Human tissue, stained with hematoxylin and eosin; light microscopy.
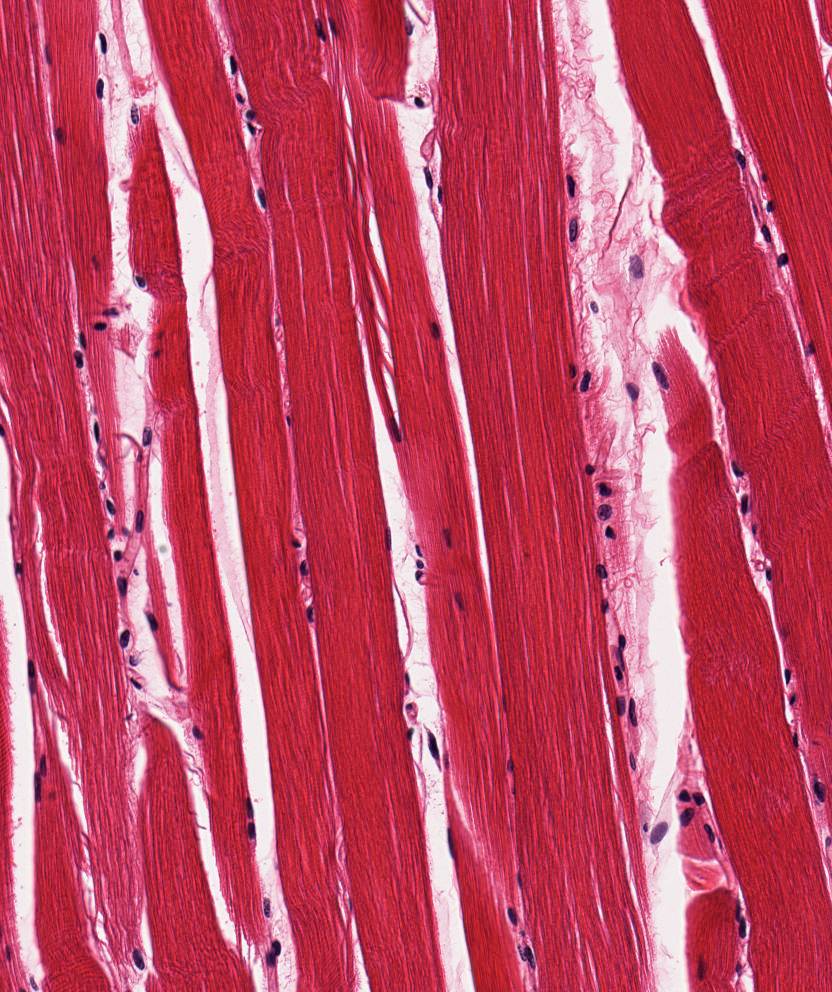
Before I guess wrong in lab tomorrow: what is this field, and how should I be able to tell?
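Skeletal muscle is the answer for this field. The telling point is that the dark, elongated nuclei sit at the edges of the fibres rather than in their centres.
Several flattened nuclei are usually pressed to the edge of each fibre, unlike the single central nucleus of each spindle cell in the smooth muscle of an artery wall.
The fibres are long, parallel and unbranched, running roughly from top to bottom, and their cytoplasm stains deep red with eosin.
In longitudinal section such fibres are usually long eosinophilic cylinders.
Fine longitudinal lines also run along their length.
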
